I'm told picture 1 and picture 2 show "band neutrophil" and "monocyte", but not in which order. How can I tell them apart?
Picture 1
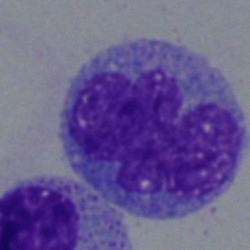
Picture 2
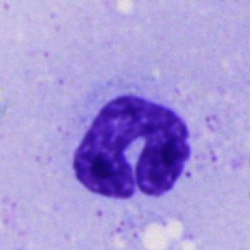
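Monocyte: picture 1. Band neutrophil: picture 2. Nucleus: picture 2 bent into a horseshoe, opening downward.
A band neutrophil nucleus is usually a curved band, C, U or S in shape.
Chromatin: picture 2 deep purple, coarsely clumped, darker patches in each limb.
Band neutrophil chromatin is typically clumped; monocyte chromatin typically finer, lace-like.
Cytoplasm: picture 1 pale greyish-blue.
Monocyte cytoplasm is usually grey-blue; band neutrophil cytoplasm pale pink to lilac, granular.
Outline: picture 1 smooth, round, no projections or blebs; picture 2 edge indistinct, fading into background. Neighbours: picture 1 touched at lower left by another nucleated cell; picture 2 none beside it.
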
